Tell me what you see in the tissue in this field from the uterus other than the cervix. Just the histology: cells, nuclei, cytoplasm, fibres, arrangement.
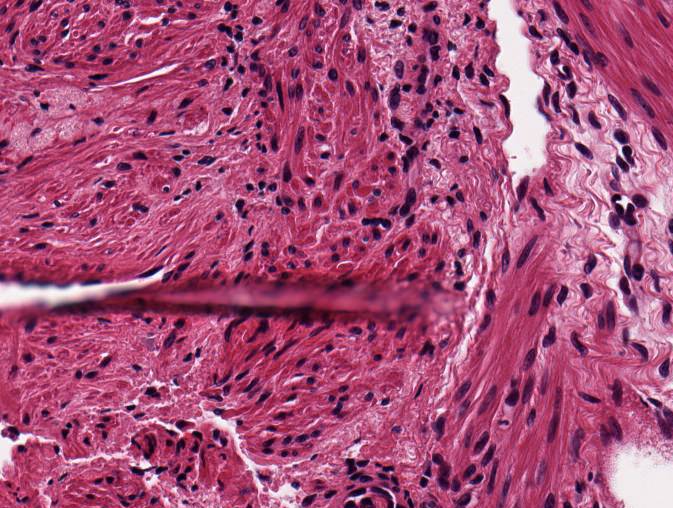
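Looking across, most of the field is closely packed bundles of spindle cells, running in different directions and interlacing. Their nuclei are elongated and dark-staining, with blunt ends. Along the right side there's a band of wavy fibres, running obliquely from lower left toward upper right. Near the top right, a narrow white cleft separates that band from the main tissue.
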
